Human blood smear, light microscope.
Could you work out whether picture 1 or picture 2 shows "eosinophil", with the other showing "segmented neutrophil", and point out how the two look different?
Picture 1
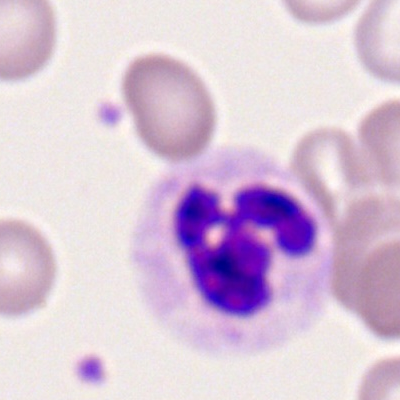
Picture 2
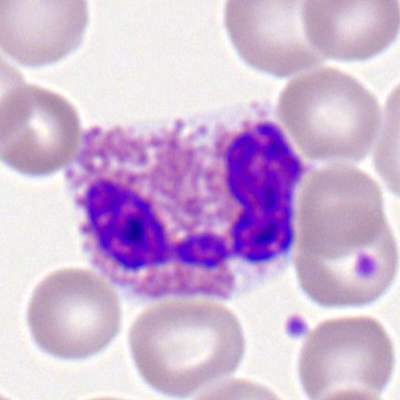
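Picture 1 is the segmented neutrophil, and picture 2 is the eosinophil. The neutrophil's nucleus breaks into several distinct lobes inside a roughly round outline, while the eosinophil's is split into three separate lobes, with the smallest at the bottom centre between larger ones at the left and right.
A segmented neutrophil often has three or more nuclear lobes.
Both have dark purple, coarsely clumped chromatin, and you won't find any nucleoli in the neutrophil's nucleus.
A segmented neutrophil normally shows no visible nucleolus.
The cytoplasm is where they part most: the neutrophil's is plentiful and pale pinkish-lilac with no large orange-red granules, whereas the eosinophil's is densely filled with pinkish-purple granules coarse enough to see as separate dots, with very pale cytoplasm between them.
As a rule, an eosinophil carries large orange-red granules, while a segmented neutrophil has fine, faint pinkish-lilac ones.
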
